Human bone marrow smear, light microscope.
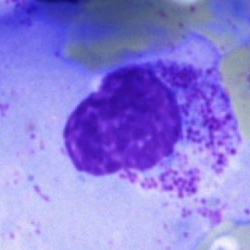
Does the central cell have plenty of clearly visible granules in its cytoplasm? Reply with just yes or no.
Yes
